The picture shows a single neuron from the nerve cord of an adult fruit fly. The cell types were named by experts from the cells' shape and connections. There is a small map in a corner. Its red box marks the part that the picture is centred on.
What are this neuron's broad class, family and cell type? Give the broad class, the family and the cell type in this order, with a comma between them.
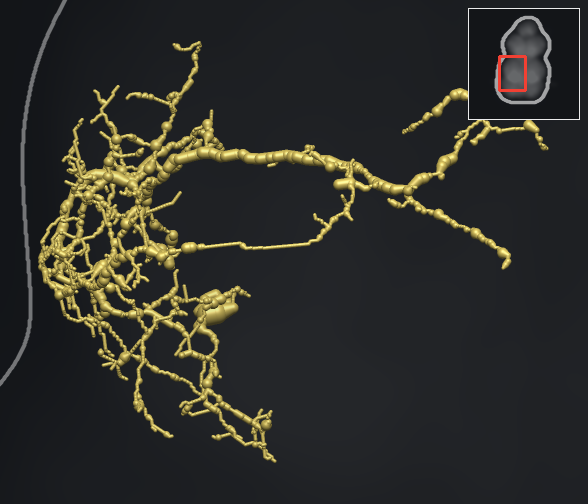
nerve-cord intrinsic neuron, hemilineage 13A, IN13A032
